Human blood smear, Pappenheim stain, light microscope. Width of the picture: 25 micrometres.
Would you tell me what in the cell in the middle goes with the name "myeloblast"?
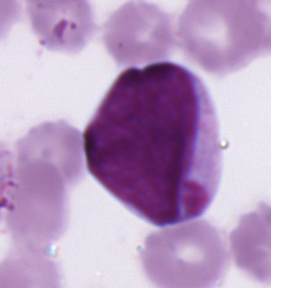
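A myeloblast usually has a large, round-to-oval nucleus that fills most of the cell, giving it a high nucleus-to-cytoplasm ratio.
Here the nucleus measures about 14 by 11 micrometres in a cell of about 15 by 12 micrometres and fills about 80% of the cell's area, which fits that pattern.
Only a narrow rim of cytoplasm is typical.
In this cell the cytoplasm forms a narrow pale crescent, present on the right side only. The chromatin is dark purple and finely, evenly textured, without coarse clumps. The nucleus has a small notch in its top edge. A small reddish-purple body lies at the lower right, between the nucleus and the cell edge.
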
